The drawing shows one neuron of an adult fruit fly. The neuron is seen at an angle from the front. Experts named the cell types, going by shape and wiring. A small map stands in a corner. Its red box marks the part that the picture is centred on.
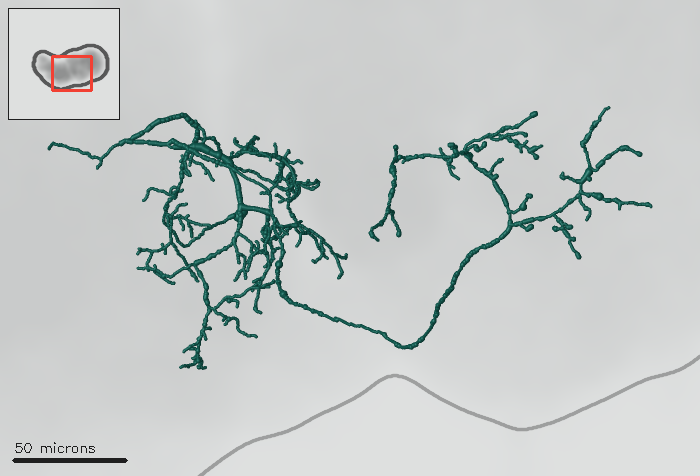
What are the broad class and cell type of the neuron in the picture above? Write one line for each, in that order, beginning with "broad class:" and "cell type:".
broad class: ascending neuron
cell type: ANXXX191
